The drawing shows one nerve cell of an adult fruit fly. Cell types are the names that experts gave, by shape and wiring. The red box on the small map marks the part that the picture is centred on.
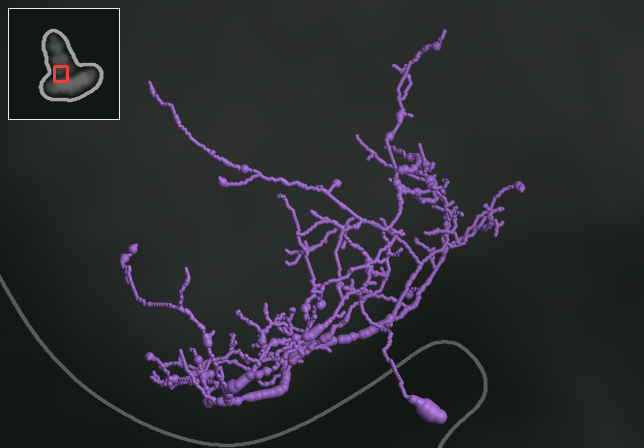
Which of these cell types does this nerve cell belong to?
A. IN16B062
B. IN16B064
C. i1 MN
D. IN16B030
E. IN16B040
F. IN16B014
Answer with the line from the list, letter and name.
B. IN16B064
